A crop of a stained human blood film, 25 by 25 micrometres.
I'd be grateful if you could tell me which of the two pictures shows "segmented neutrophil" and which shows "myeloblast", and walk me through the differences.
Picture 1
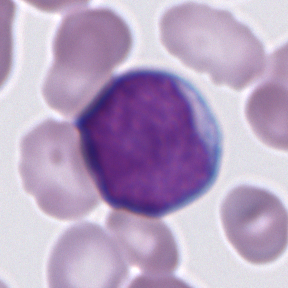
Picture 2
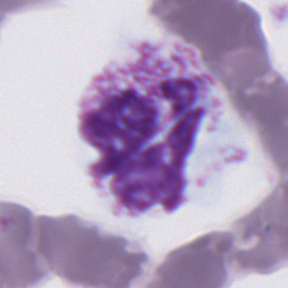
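Picture 1 shows the myeloblast, and picture 2 shows the segmented neutrophil. What I notice first in picture 2 is the nucleus, split into several irregular lobes that overlap one another, whereas the nucleus in picture 1 is round to oval, with no lobes and no deep indentation. Then the cytoplasm: in picture 1 I can find no granules and no vacuoles, while in picture 2 small reddish-purple granules are scattered around the nucleus, with almost colourless cytoplasm between them.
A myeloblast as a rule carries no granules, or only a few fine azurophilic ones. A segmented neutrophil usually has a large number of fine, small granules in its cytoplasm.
The myeloblast measures about 13 micrometres across, and its nucleus takes up about 80% of the cell's area.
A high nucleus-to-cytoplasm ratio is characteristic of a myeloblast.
Its outline is roughly round but slightly angular, with a blunt corner on the left where neighbouring red cells press against it; red cells touch it on its left and lower sides. The neutrophil's outer edge, by contrast, is hard to tell apart from the pale background, and greyish-mauve unnucleated cells surround that pale area on several sides. I can see no nucleoli in the neutrophil's nucleus.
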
